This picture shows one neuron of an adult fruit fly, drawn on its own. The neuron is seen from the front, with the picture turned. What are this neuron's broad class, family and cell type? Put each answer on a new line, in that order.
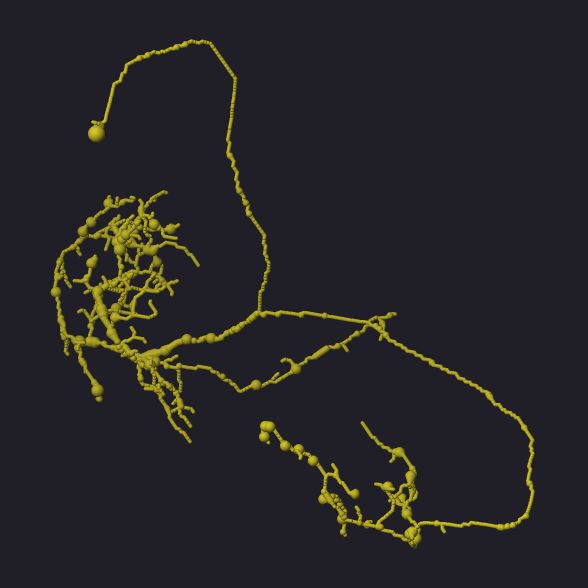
central-brain intrinsic neuron
hemilineage LHa1
CB1570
